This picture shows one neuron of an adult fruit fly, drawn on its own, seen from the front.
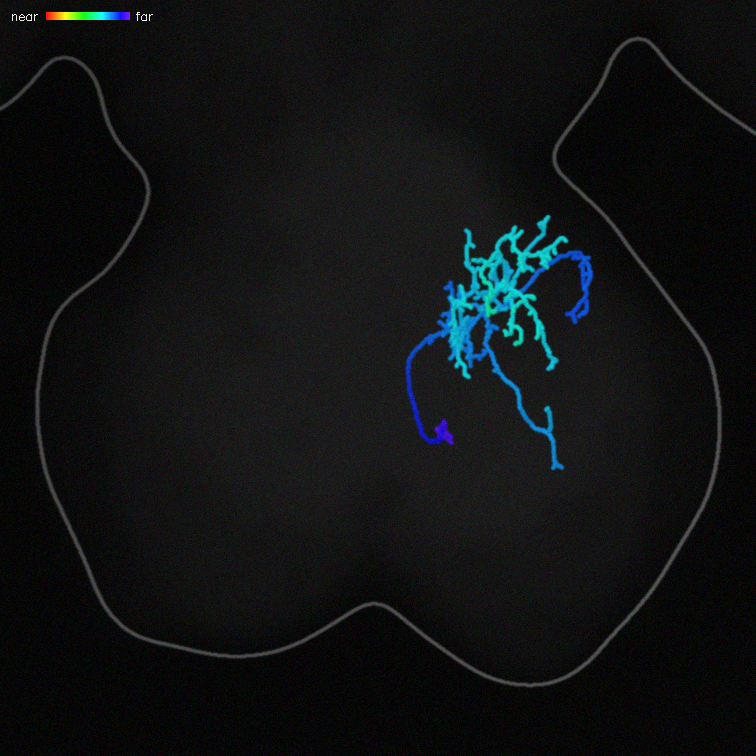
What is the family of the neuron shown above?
hemilineage 04B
